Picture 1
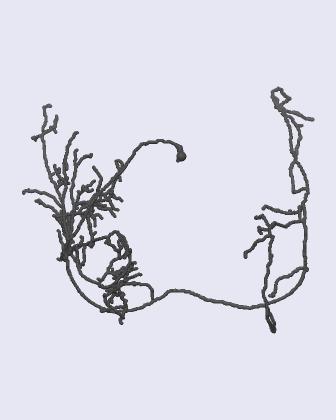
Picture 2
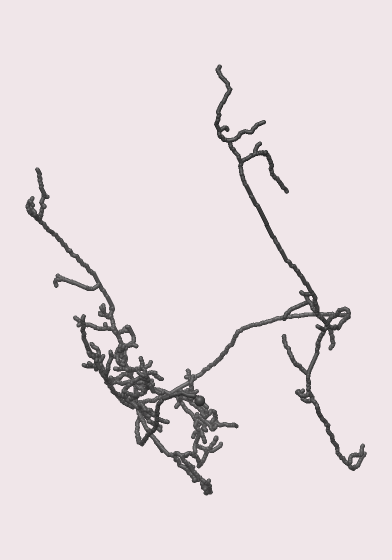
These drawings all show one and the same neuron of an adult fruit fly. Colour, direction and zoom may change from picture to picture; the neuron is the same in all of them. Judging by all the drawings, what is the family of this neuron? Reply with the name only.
hemilineage 19B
